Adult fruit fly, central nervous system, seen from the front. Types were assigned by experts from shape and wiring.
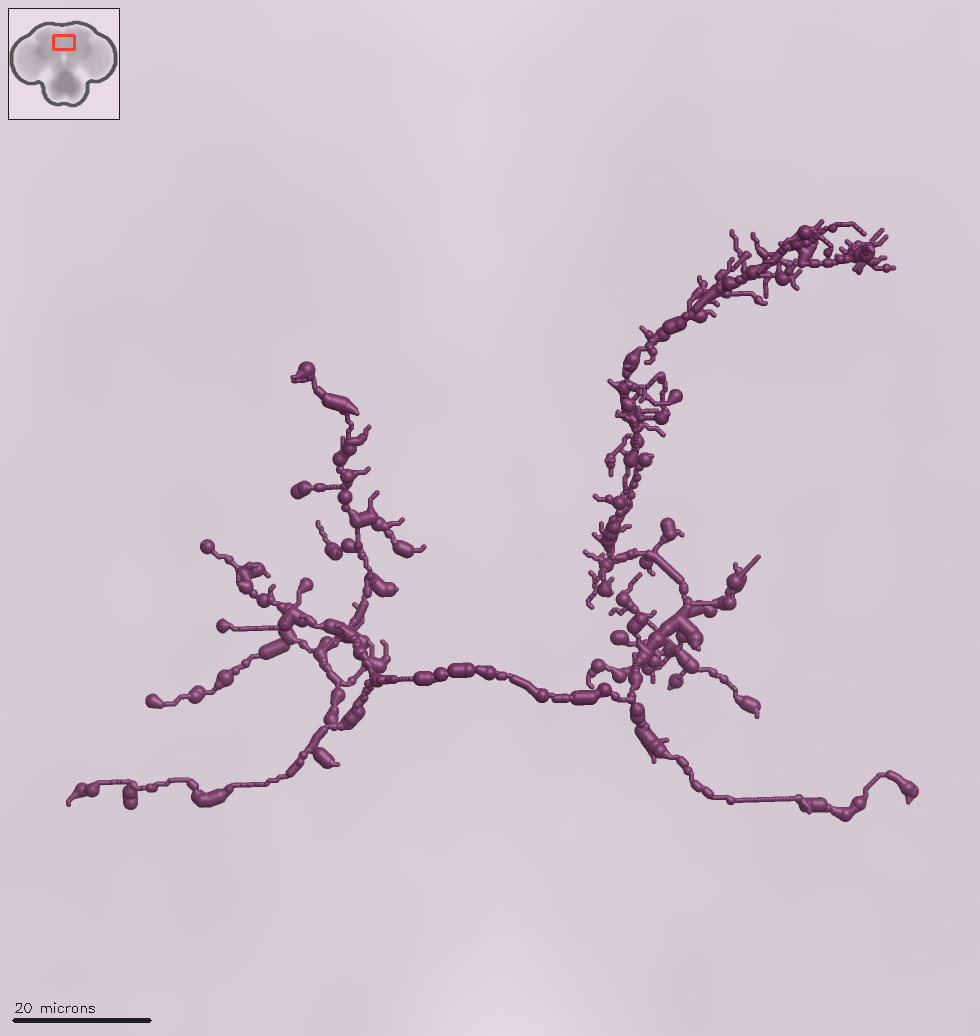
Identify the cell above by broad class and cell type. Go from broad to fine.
central-brain intrinsic neuron; ATL006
